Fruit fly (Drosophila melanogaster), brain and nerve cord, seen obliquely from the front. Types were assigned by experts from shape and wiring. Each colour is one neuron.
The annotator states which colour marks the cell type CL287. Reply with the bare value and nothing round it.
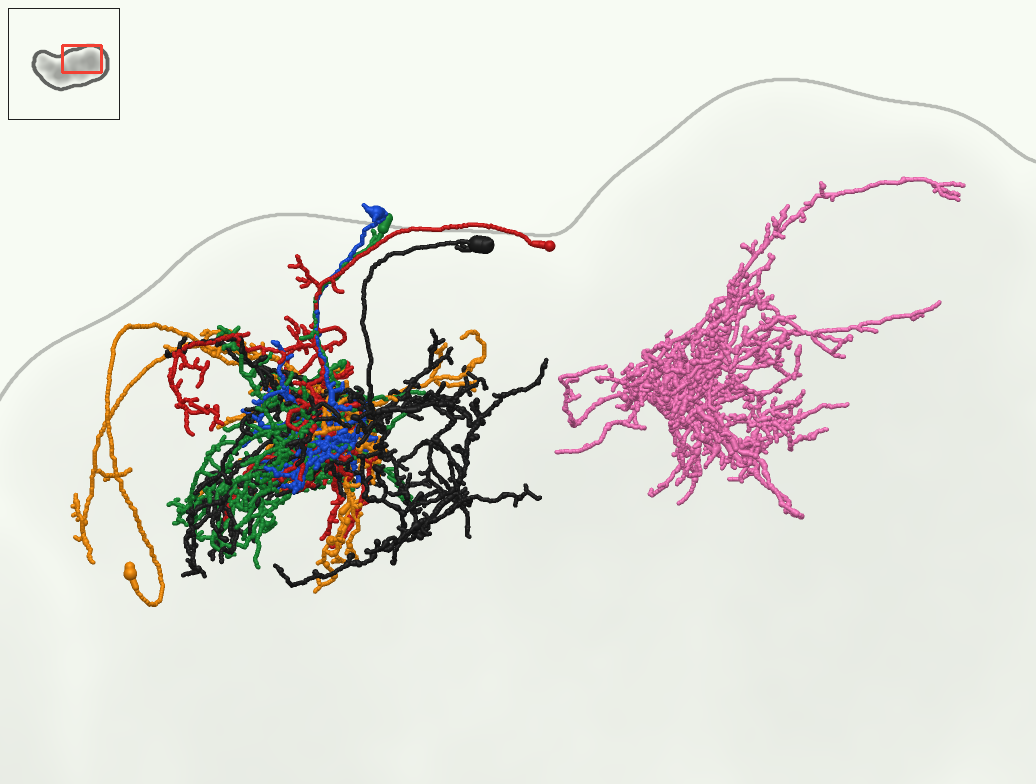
pink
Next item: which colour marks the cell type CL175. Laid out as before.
black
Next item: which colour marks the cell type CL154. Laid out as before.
red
